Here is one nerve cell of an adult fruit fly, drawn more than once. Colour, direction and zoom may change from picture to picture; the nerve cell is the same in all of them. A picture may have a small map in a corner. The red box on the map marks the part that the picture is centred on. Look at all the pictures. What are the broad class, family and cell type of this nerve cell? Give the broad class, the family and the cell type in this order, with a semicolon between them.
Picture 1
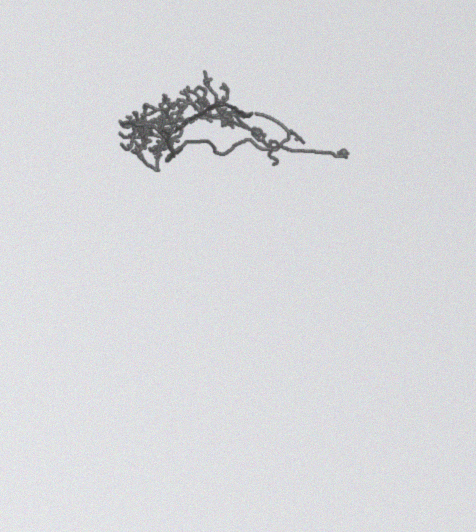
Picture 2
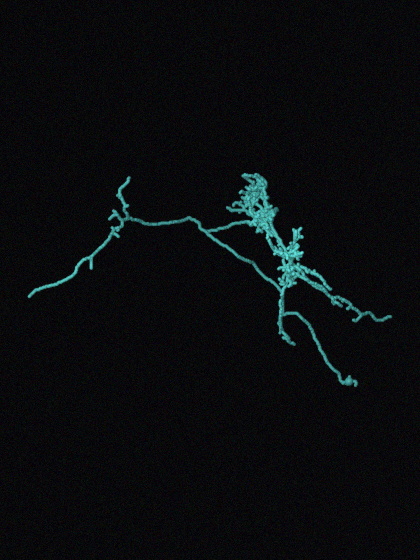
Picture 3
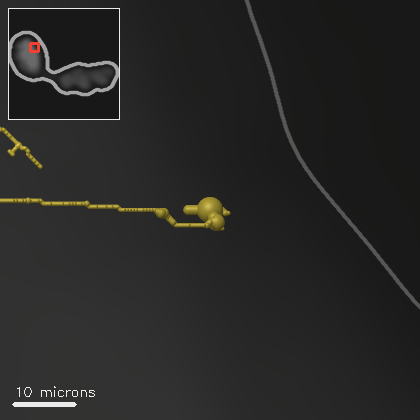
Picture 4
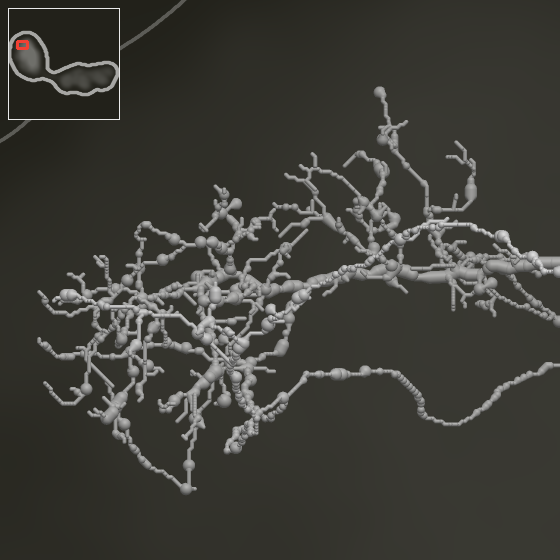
central-brain intrinsic neuron; hemilineage SMPpv2_dorsal; SIP052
